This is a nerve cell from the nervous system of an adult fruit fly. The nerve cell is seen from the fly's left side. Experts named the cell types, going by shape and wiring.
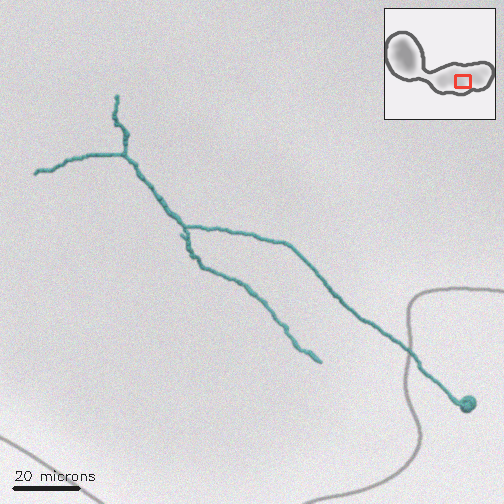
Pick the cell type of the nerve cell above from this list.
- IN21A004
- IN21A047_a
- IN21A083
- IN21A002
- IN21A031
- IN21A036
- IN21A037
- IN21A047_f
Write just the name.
IN21A031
